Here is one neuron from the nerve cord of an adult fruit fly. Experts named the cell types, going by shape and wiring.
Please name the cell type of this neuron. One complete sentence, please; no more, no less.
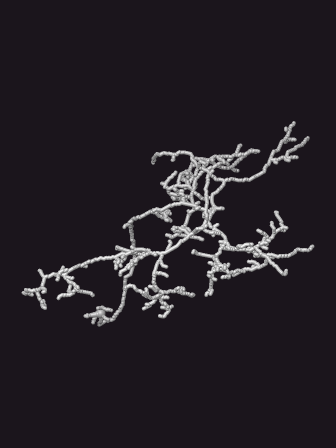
This neuron is recognized as the cell type IN03B069.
